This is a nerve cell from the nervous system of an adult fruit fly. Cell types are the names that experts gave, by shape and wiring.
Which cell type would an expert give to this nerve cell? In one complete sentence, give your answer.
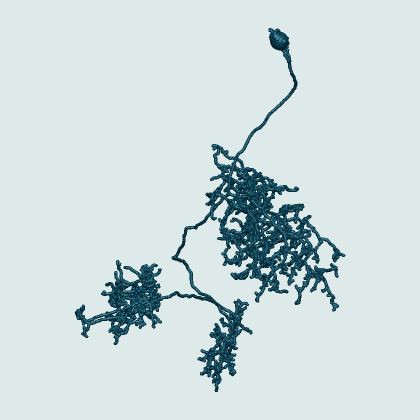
The cell type that fits this nerve cell is TmY16.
